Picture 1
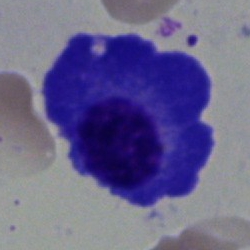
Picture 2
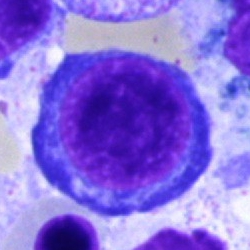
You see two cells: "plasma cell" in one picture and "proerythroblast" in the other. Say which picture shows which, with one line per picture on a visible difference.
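Picture 1 is a plasma cell. The cytoplasm is abundant and deep blue.
Picture 2 is a proerythroblast. The nucleus fills most of the cell, leaving a rim of cytoplasm all around it.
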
